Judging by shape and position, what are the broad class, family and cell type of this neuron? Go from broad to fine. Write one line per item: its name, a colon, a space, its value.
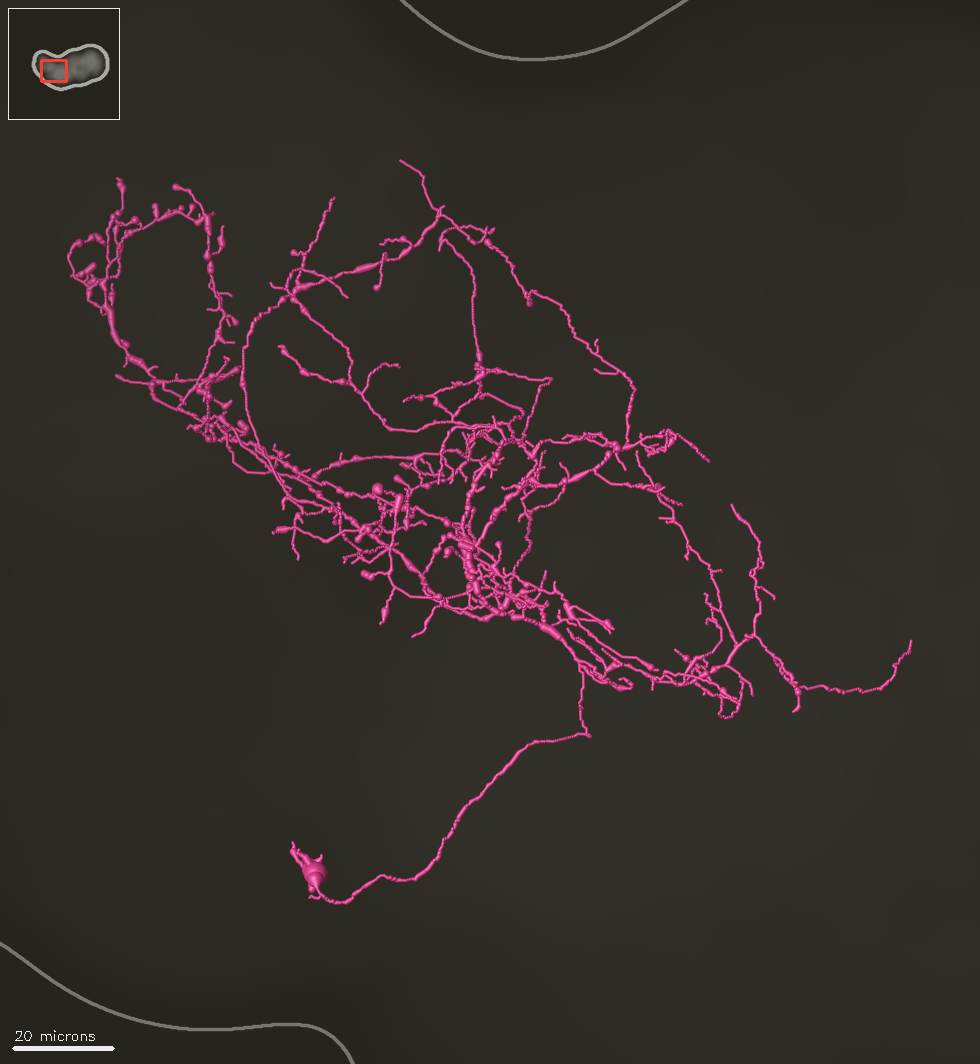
broad class: nerve-cord intrinsic neuron
family: hemilineage 03B
cell type: IN03B038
